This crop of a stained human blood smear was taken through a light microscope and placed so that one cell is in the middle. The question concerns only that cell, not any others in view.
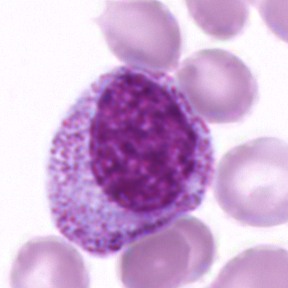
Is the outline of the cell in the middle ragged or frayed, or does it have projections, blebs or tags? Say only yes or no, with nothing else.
No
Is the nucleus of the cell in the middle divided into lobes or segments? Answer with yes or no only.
No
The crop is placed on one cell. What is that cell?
myelocyte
